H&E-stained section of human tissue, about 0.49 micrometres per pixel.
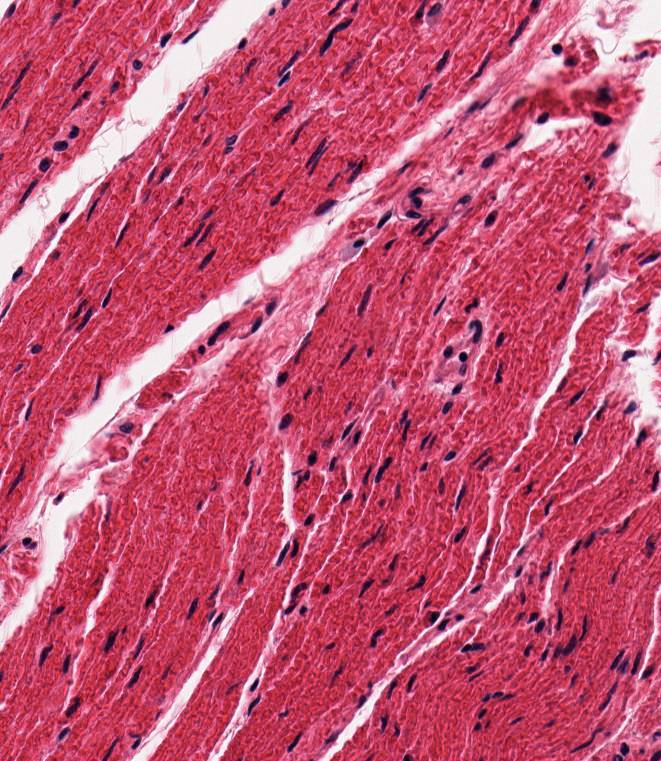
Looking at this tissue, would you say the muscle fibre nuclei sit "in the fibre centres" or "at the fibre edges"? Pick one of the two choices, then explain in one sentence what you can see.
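In the fibre centres. The muscle nuclei are dark, elongated and lie centrally within the fibres.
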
